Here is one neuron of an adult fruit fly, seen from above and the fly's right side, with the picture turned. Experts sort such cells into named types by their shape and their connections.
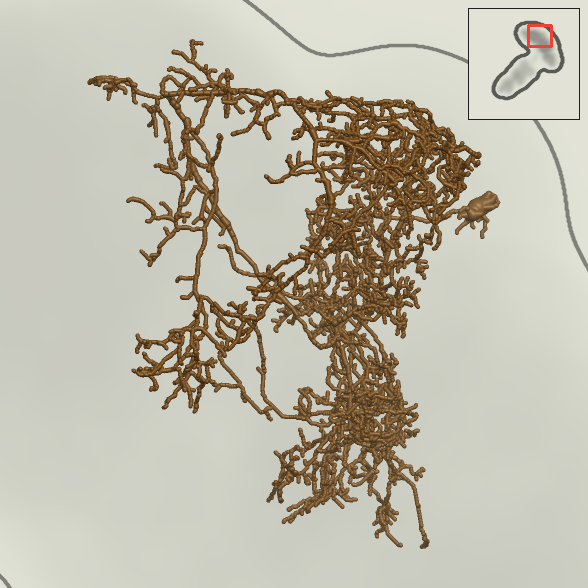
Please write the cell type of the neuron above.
SMP163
